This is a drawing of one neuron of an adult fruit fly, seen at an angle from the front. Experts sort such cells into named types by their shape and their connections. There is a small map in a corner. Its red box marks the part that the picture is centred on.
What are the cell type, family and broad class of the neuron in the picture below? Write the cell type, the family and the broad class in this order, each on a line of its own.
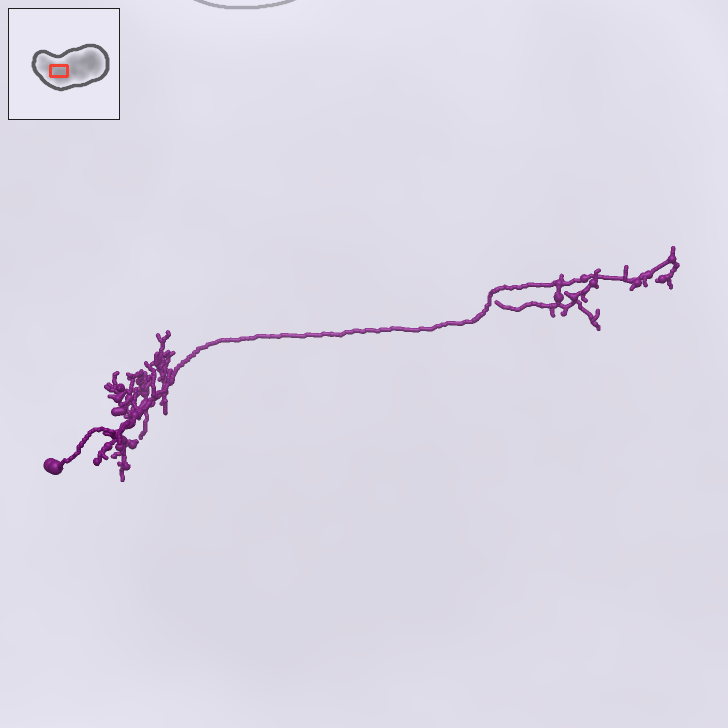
Tm37
Tm
optic-lobe intrinsic neuron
